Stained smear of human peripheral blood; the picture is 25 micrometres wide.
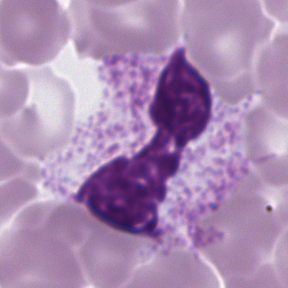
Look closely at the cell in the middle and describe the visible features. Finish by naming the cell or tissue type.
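First, the nucleus consists of two lobes joined by a thick band. Second, the lobes run diagonally from upper right to lower left, the lower one larger. Third, the cytoplasm is abundant and pale, almost colourless between granules. Finally, this is a segmented neutrophil.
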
